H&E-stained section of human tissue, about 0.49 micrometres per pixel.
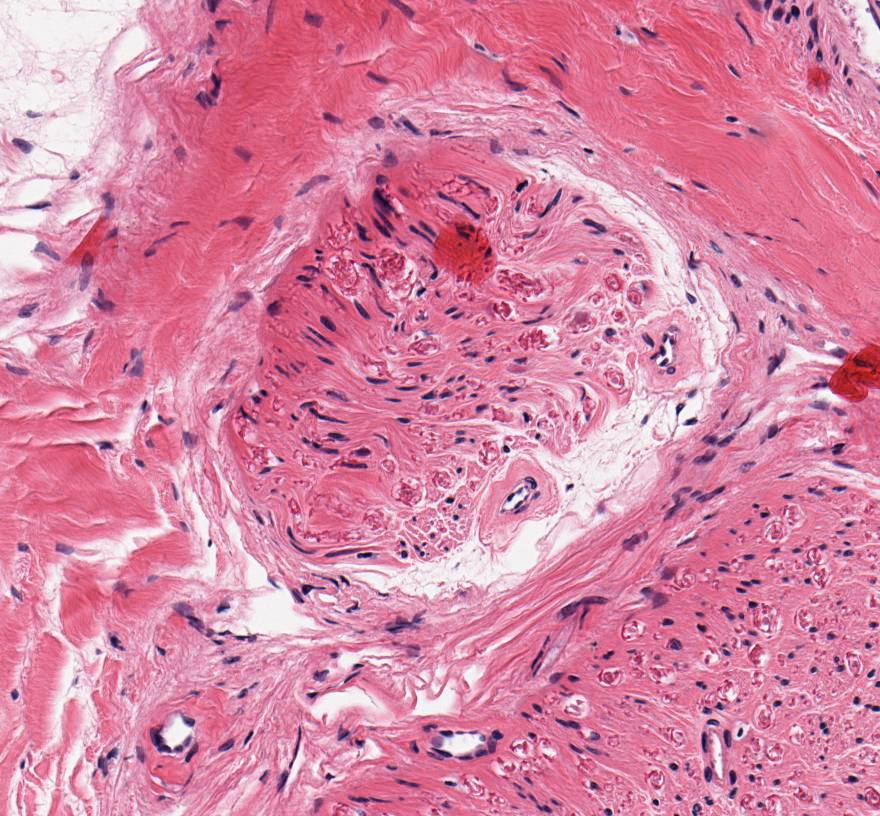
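tibial nerve, with a rounded fascicle in concentric layers of perineurium at centre. Around it, dense pink fibrous tissue with scattered spindle-shaped nuclei. Lower right border: a white cleft separating fascicle contents from sheath. Lower left corner: a small vessel with an open lumen.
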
